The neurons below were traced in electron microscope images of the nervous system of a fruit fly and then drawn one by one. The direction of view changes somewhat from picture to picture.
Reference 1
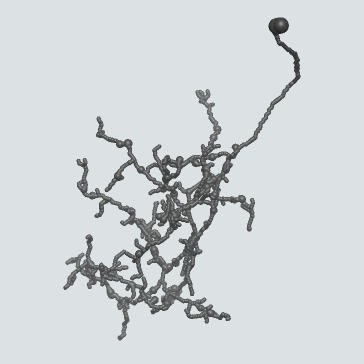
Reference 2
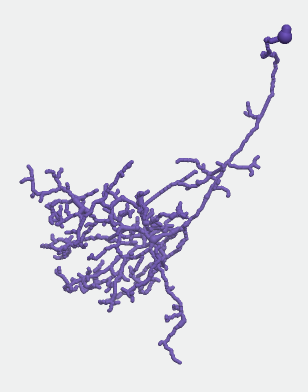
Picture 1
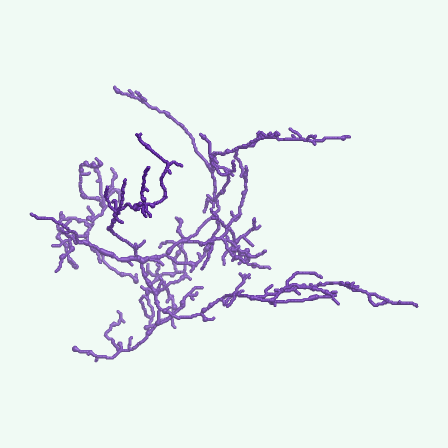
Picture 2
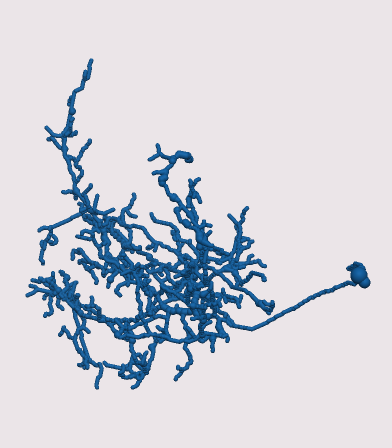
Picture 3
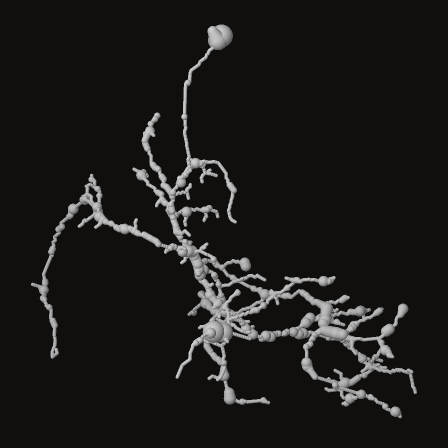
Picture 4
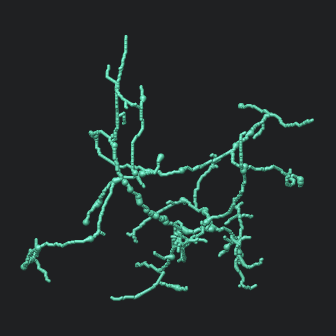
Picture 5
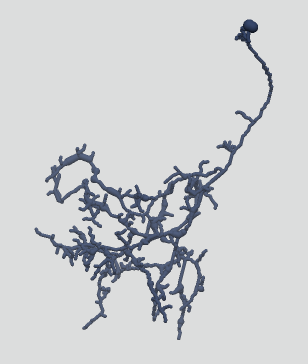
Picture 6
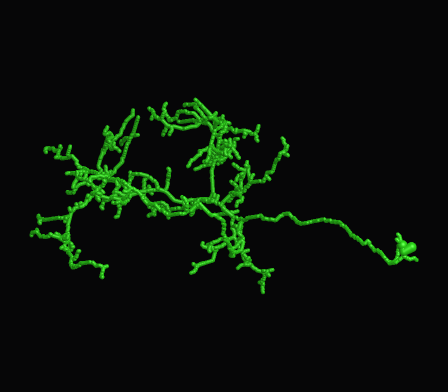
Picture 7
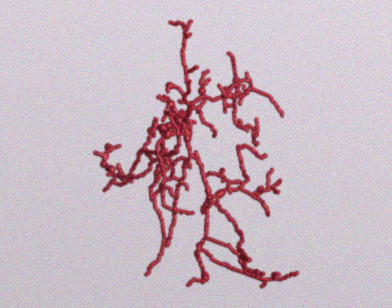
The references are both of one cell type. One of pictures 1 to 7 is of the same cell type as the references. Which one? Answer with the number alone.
5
